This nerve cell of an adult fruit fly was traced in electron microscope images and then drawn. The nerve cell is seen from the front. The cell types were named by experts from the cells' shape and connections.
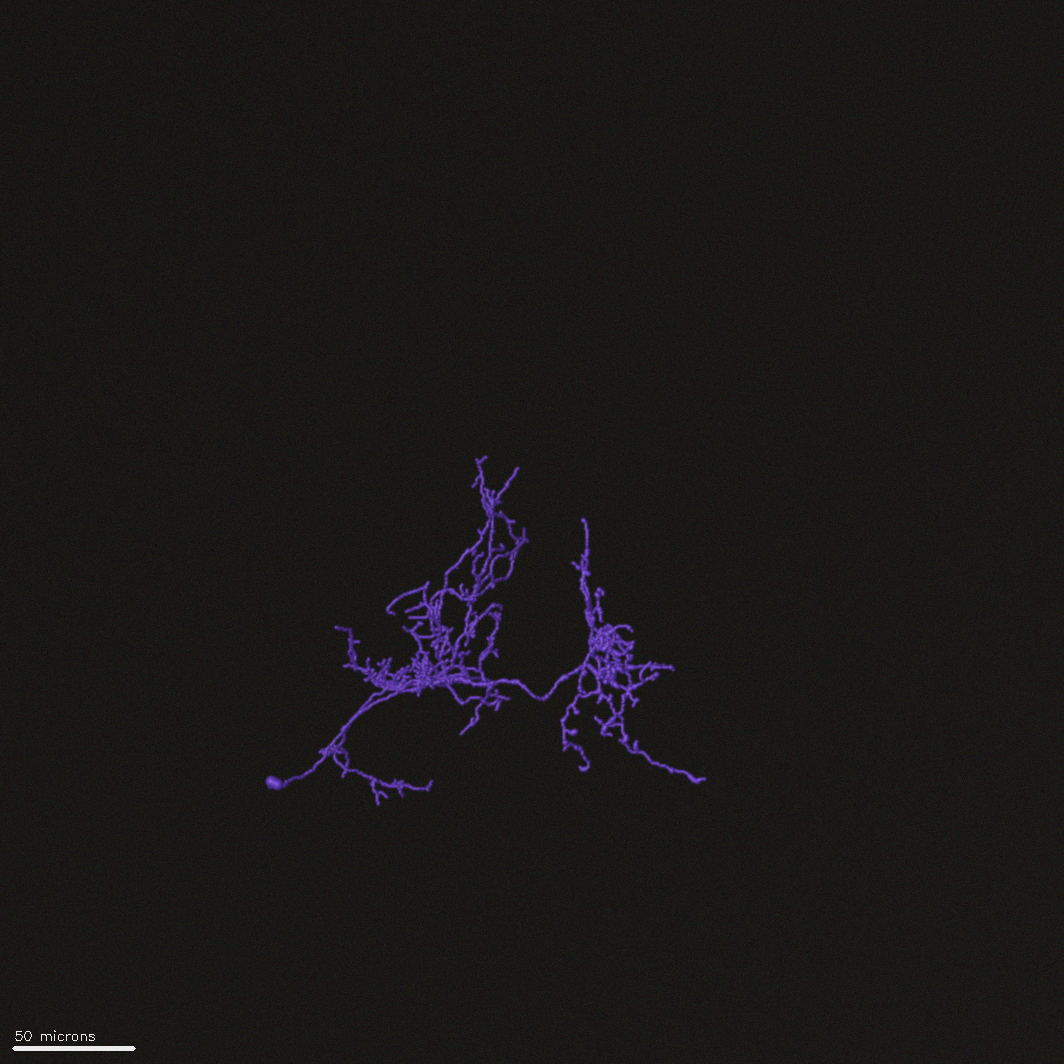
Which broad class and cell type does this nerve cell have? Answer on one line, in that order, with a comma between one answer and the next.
central-brain intrinsic neuron, VES105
